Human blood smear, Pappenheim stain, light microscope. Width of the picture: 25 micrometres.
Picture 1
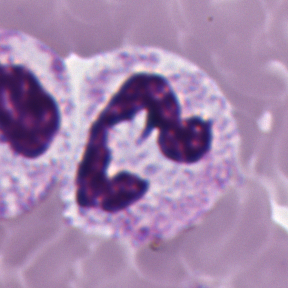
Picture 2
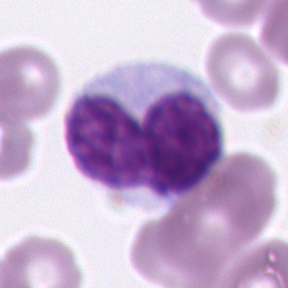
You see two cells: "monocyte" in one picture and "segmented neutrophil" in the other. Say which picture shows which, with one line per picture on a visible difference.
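Picture 1: segmented neutrophil. Many fine violet-pink granules are scattered through the cytoplasm.
Picture 2: monocyte. No distinct granules are seen in the cytoplasm.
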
